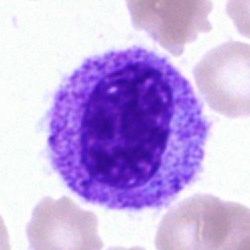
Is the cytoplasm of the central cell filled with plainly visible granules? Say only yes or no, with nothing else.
Yes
